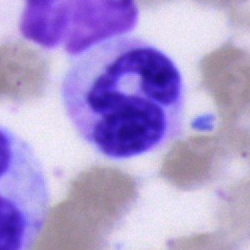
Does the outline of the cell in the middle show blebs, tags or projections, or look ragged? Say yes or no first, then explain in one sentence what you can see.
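No. The cell outline is round and smooth.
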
